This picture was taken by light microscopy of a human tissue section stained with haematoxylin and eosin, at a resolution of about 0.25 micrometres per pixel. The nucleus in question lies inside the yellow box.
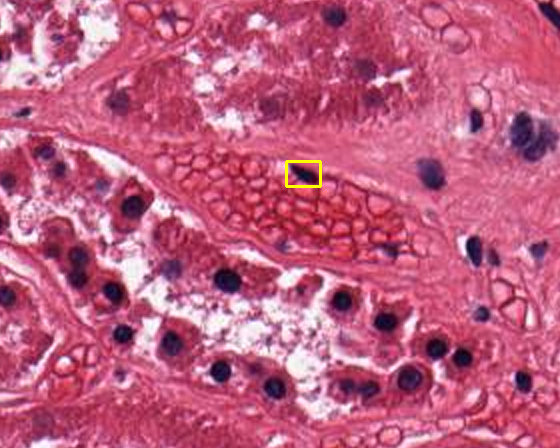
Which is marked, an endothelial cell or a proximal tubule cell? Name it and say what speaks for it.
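Endothelial cell. The nucleus is elongated and flattened, wider at one end and tapering toward the other. The nucleus is dark and evenly stained, with no inner detail visible. Pink fibrous tissue lies directly against the nucleus on the side away from the lumen. No separate cytoplasm can be made out around the nucleus.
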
